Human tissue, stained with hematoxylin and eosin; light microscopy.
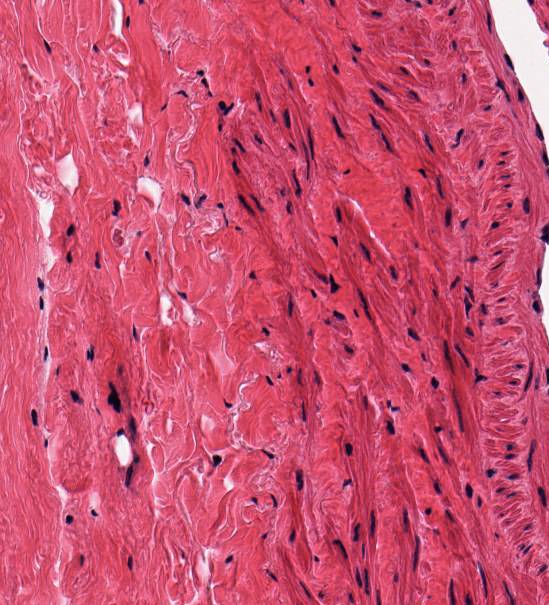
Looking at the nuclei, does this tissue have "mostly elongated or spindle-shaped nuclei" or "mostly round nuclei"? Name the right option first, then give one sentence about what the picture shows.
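Mostly elongated or spindle-shaped nuclei. Most nuclei are dark, slender and spindle-shaped, lying parallel to the fibres.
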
